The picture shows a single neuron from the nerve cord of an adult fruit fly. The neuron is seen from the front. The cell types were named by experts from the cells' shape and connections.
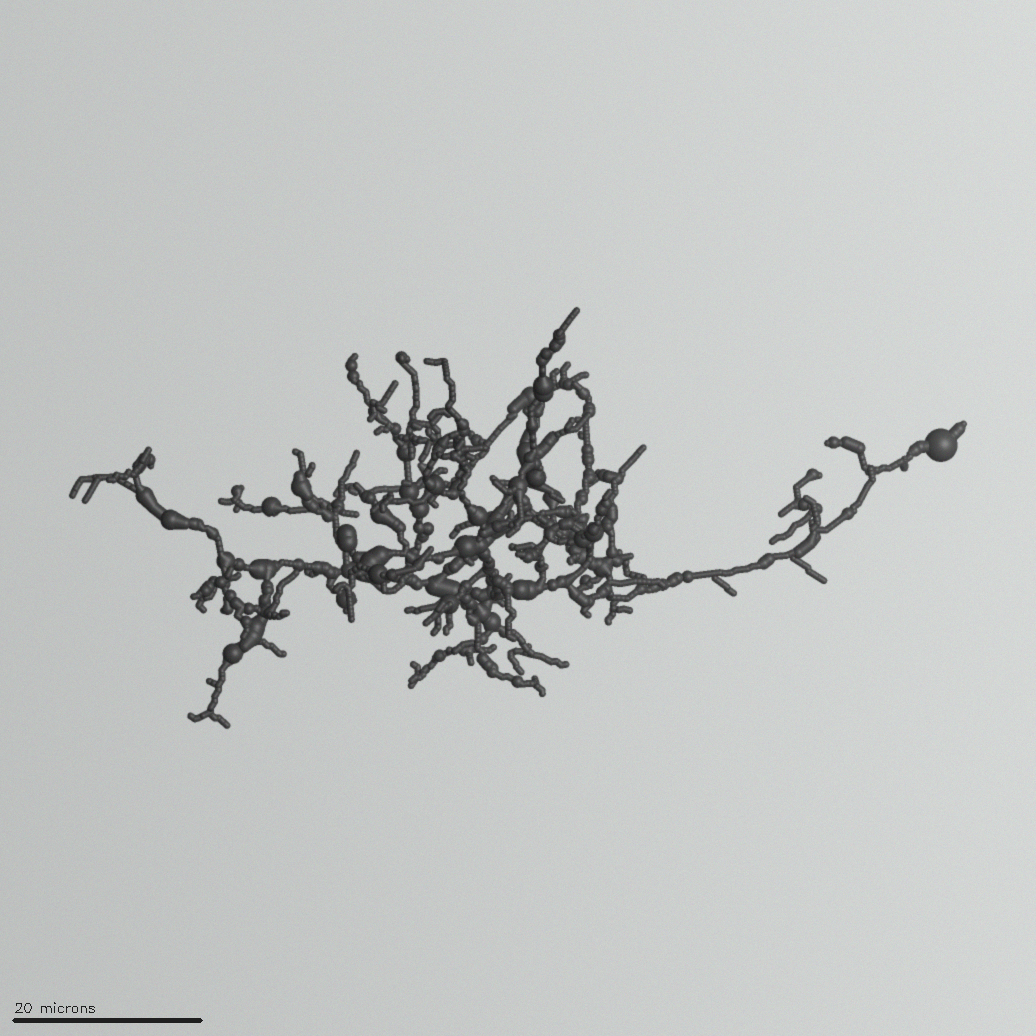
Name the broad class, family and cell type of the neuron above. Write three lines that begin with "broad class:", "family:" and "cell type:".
broad class: nerve-cord intrinsic neuron
family: hemilineage 20A.22A
cell type: IN20A.22A056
